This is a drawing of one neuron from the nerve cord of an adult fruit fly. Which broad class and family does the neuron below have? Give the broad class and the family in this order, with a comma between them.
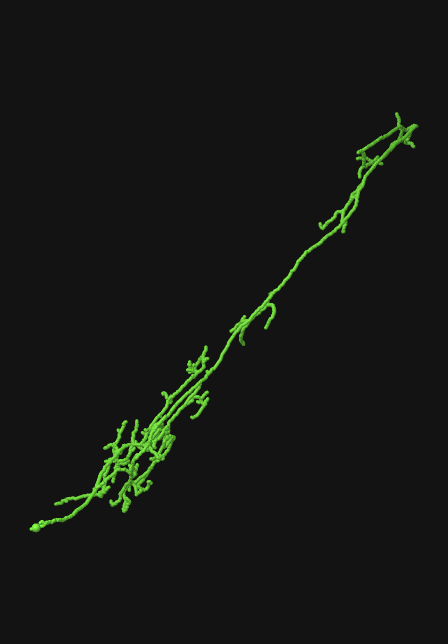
nerve-cord intrinsic neuron, hemilineage 05B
